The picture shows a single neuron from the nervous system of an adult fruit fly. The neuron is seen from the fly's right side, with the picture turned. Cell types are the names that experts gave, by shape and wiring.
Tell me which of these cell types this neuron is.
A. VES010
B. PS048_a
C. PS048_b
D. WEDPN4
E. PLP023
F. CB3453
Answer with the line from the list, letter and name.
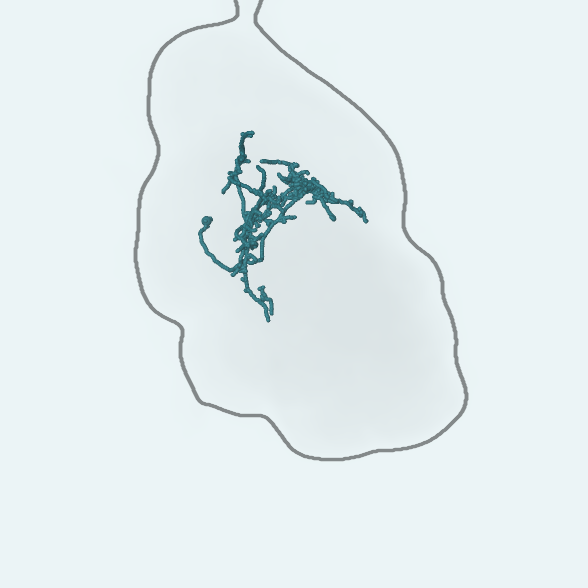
C. PS048_b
